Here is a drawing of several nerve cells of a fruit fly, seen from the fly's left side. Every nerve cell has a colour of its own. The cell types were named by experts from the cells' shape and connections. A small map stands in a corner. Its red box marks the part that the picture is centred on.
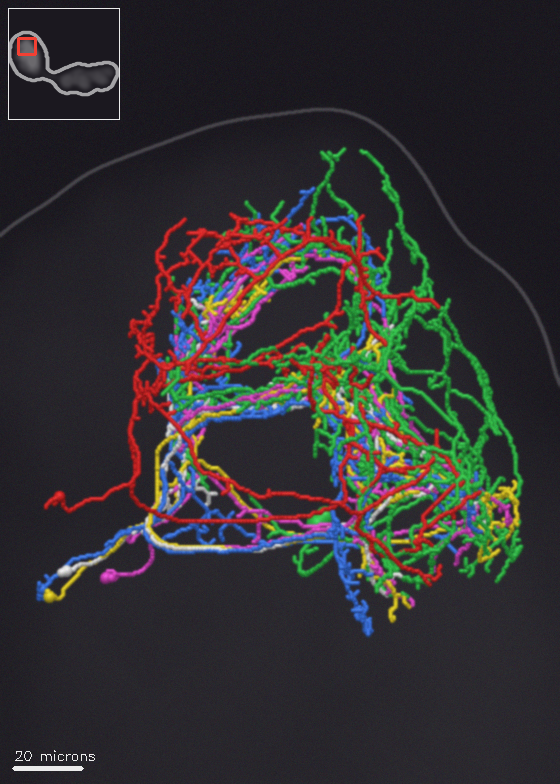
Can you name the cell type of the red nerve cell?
CL090_d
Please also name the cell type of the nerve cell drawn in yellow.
CL090_b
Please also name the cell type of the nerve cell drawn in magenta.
CL090_c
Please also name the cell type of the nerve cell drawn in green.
CL135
